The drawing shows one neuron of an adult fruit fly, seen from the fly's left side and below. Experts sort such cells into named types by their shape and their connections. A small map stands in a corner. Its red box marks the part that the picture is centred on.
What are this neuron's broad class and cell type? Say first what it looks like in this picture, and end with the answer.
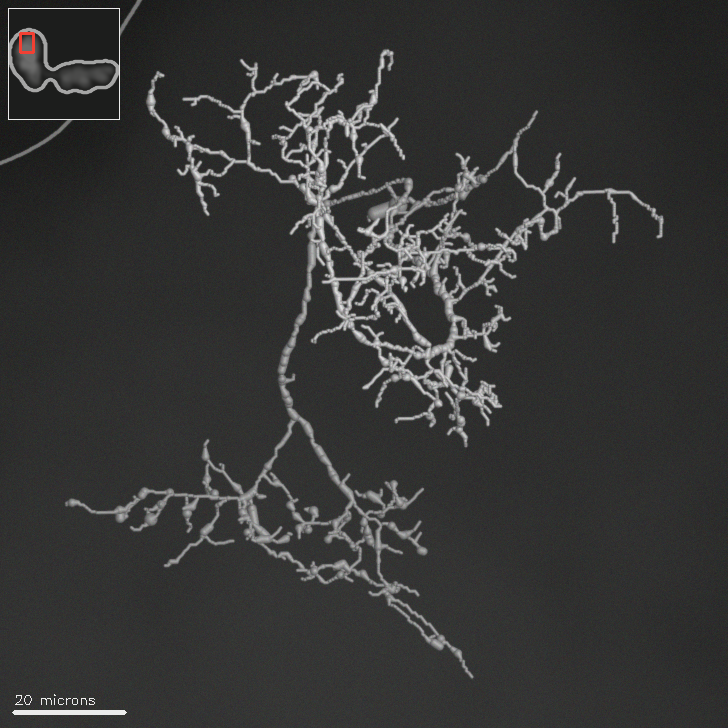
By the scale bar it is about 110 microns tall in this view. The picture shows more than a hundred branch ends. It is a central-brain intrinsic neuron. It is of cell type SLP443.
